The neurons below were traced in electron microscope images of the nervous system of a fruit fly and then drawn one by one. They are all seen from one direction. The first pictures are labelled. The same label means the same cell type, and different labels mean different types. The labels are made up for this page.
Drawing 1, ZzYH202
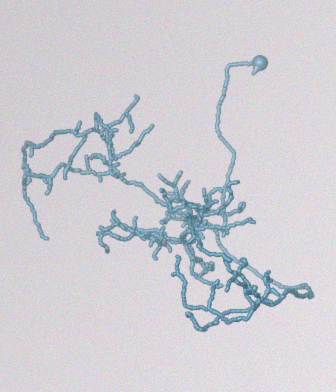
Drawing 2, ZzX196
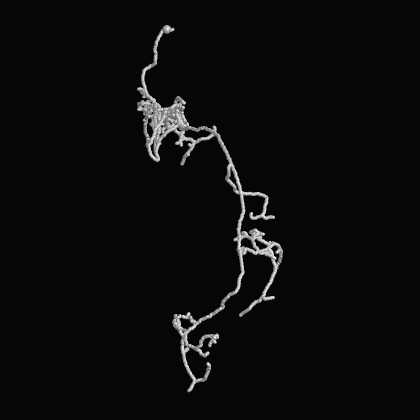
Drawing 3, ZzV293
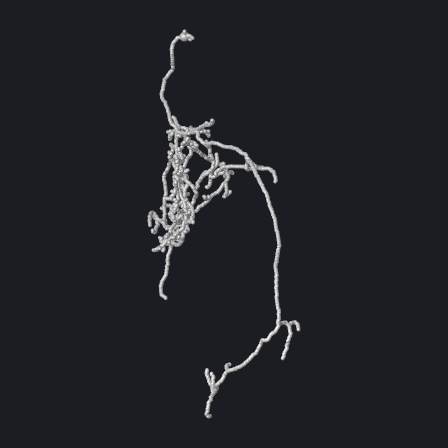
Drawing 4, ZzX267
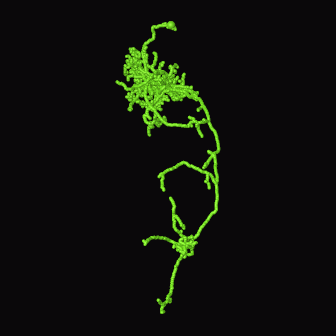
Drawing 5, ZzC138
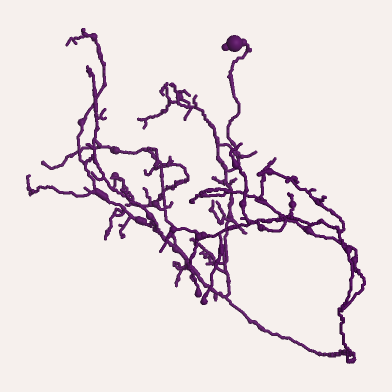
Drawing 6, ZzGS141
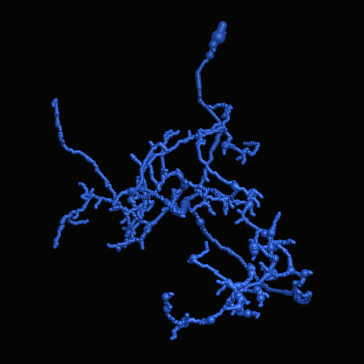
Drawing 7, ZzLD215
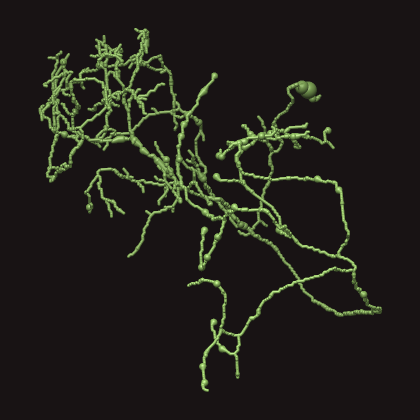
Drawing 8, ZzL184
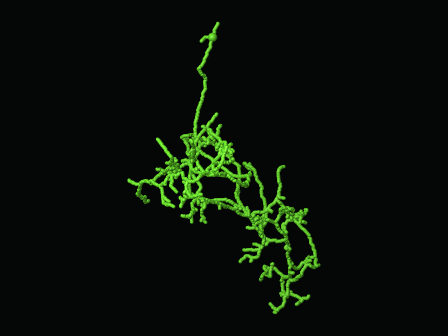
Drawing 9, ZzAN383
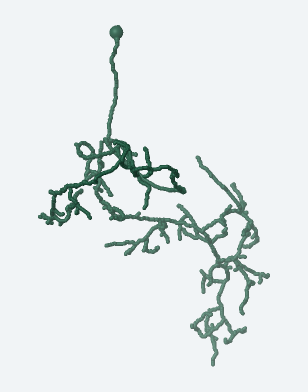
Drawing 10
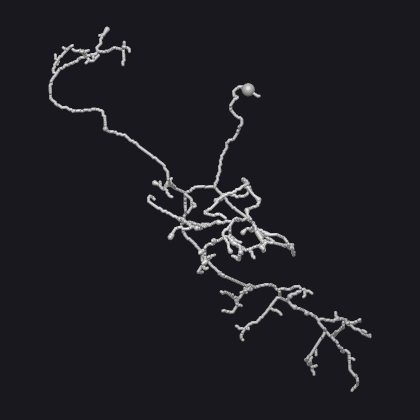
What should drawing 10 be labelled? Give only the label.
ZzAN383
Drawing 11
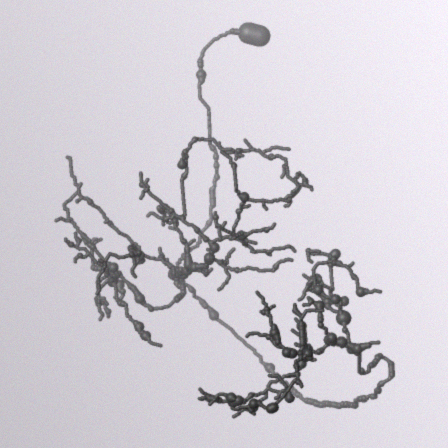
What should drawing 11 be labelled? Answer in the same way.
ZzGS141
